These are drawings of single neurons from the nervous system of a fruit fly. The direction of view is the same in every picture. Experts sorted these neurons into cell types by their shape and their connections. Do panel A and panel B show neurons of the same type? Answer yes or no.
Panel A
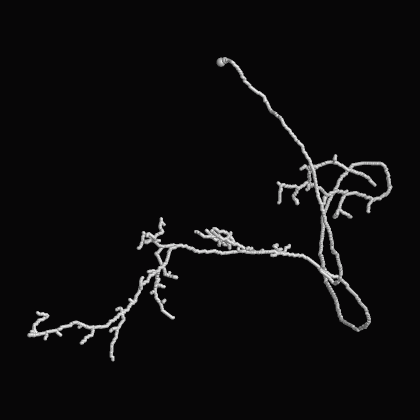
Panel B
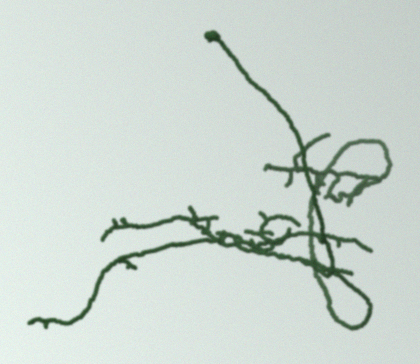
yes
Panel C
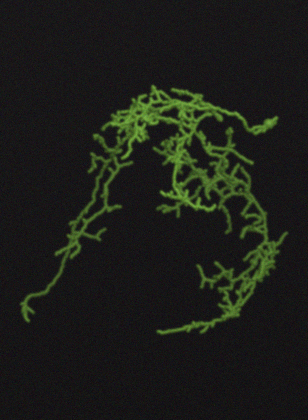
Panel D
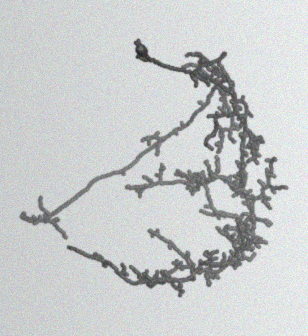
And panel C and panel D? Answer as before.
yes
